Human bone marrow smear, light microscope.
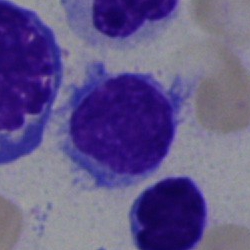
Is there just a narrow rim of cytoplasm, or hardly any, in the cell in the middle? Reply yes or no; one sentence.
Yes, its cytoplasm amounts to no more than a narrow rim.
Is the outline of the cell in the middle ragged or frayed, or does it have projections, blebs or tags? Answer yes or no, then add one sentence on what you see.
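Yes. The cell outline is roughly round but ragged at the edge.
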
